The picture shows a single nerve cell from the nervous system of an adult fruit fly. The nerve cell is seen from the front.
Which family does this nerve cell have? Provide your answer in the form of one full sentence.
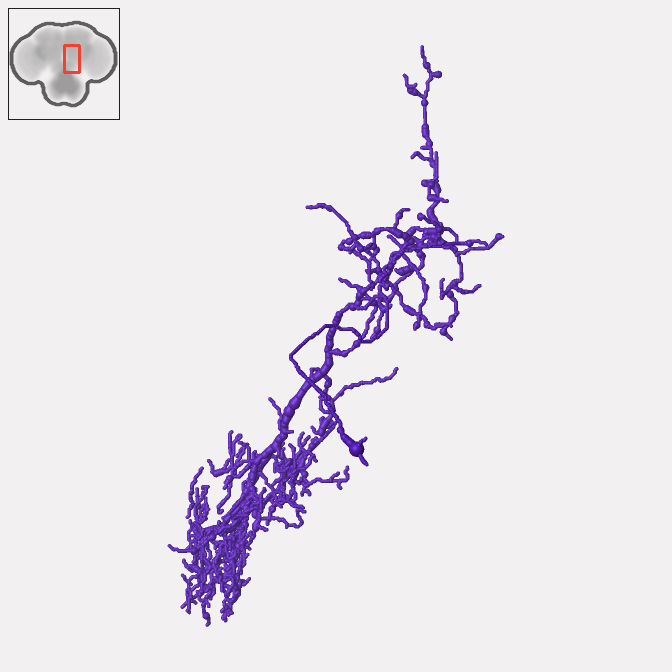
This nerve cell is grouped into family hemilineage LALv1_ventral.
